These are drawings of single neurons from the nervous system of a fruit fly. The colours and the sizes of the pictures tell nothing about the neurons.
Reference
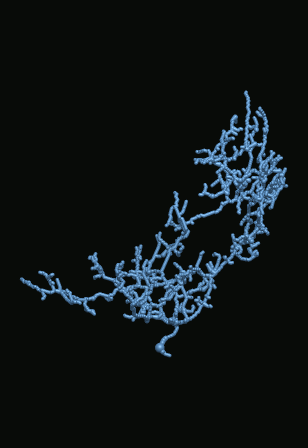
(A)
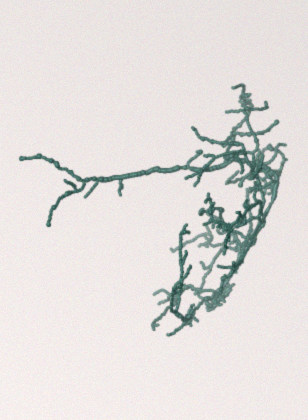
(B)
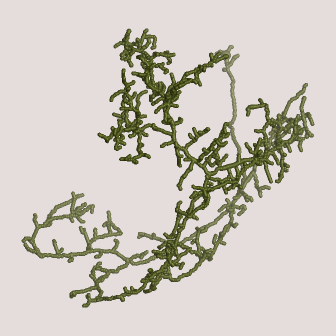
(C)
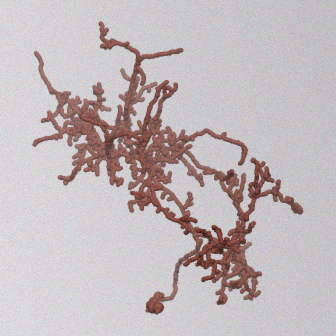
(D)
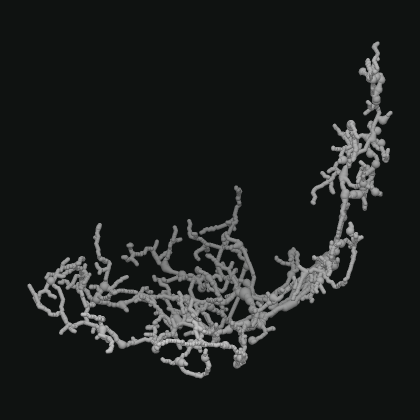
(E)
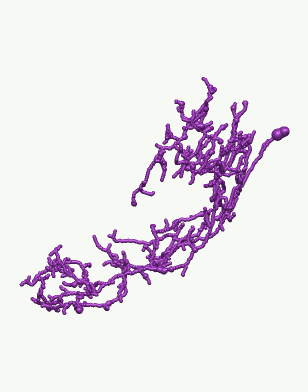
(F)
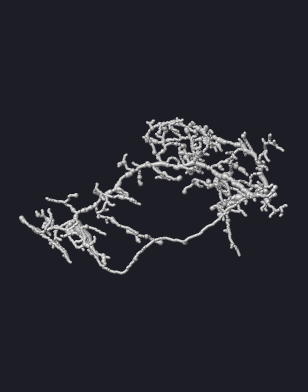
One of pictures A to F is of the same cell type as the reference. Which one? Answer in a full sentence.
The neuron in picture E is of the same cell type.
